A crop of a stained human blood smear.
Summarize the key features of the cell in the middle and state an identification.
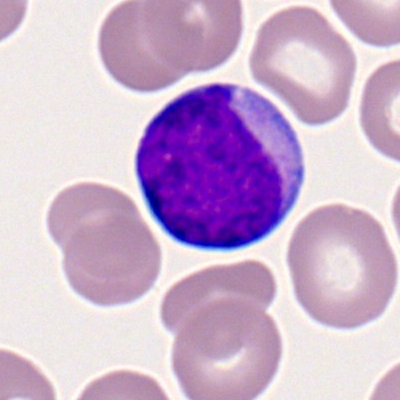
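The outline, checked first, is round and smooth. Next, the nucleus fills most of the cell. Its chromatin is dark purple and coarsely clumped. Last, no granules are visible in the cytoplasm. This cell is a myeloblast.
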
